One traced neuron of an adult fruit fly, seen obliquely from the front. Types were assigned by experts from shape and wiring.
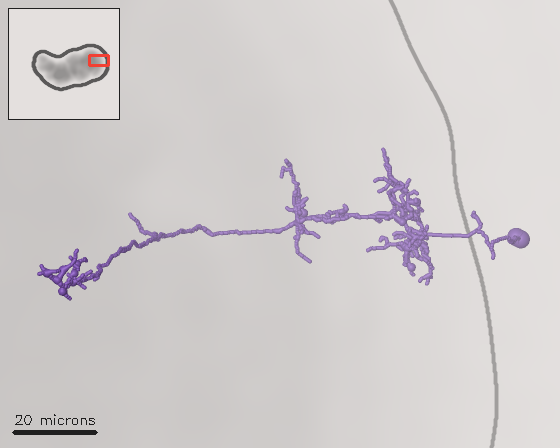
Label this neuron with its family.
TmY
